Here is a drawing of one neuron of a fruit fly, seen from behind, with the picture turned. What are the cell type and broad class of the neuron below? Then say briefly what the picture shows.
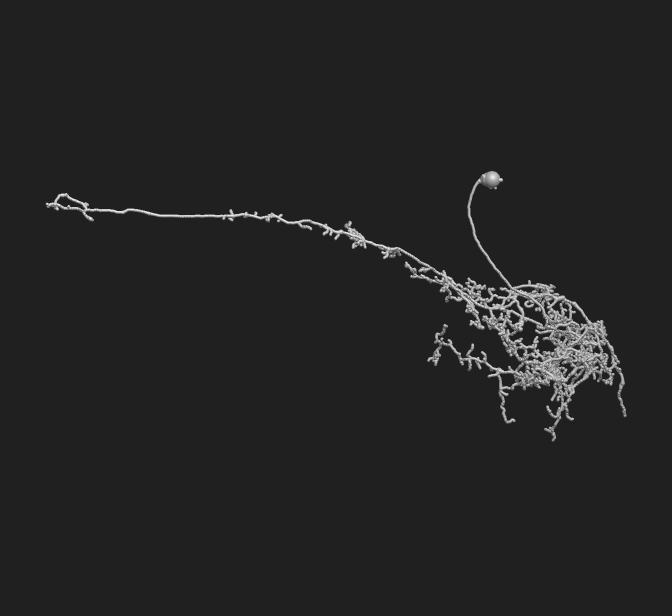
Its cell type is CB2595. Its broad class is central-brain intrinsic neuron. The cell body can be seen at the upper right of the picture. Dozens of branch ends can be seen.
